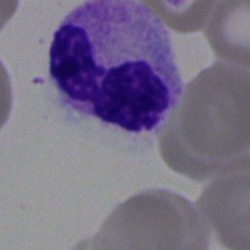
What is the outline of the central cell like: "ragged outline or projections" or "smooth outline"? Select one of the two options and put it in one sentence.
Neither ragged parts nor projections, blebs or tags mark the edge of the cell.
